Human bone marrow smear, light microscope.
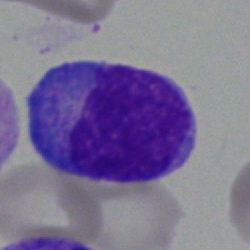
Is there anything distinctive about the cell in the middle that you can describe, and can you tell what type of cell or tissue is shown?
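This cell has an oval shape, its long axis running left to right. Its nucleus lies off-centre, toward the right side. The cytoplasm is deep blue, and no distinct granules are seen in it. The cell is a blast.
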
